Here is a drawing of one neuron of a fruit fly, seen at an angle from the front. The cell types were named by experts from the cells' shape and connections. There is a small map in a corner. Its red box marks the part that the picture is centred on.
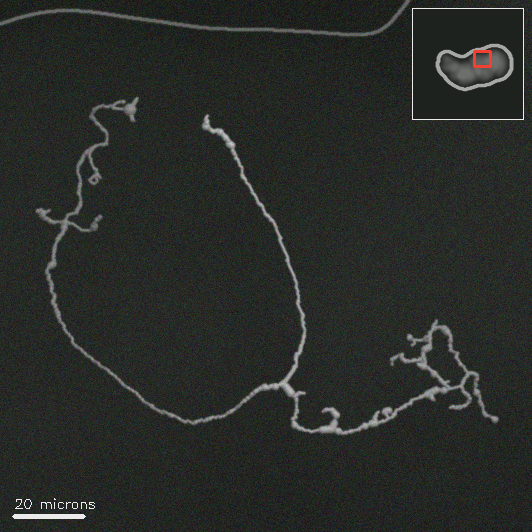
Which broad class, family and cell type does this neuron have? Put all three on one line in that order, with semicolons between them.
central-brain intrinsic neuron; class Kenyon Cell; KCa'b'-ap1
